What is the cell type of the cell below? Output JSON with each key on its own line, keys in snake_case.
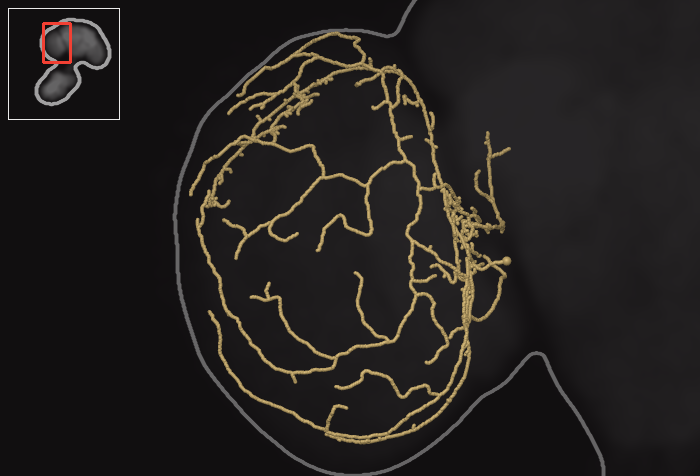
{
 "cell_type": "aMe4"
}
